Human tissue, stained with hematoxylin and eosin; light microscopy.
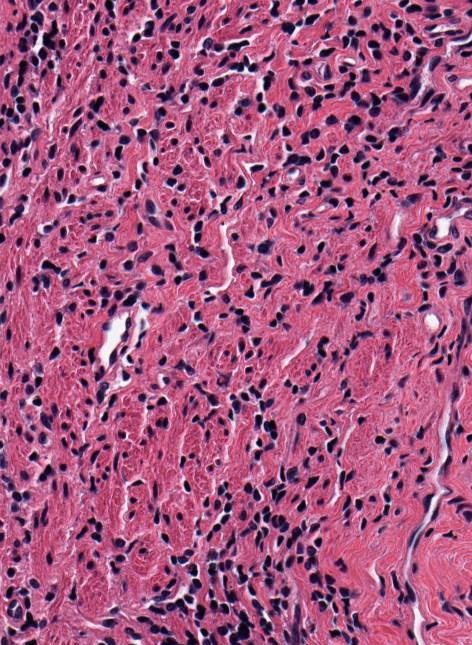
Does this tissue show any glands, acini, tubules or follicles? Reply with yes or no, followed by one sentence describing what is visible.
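No. Small dark cells are scattered diffusely between collagen bundles across the whole field without forming glands or nests.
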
